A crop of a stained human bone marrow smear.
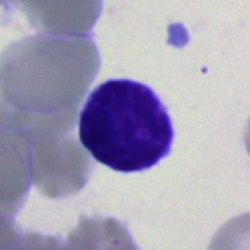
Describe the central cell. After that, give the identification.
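The outline is smooth and rounded, without surface projections. The nucleus occupies nearly the entire cell, leaving no clear rim of cytoplasm. Its chromatin is dense and deep purple, and no nucleoli are visible. This is a lymphocyte.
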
